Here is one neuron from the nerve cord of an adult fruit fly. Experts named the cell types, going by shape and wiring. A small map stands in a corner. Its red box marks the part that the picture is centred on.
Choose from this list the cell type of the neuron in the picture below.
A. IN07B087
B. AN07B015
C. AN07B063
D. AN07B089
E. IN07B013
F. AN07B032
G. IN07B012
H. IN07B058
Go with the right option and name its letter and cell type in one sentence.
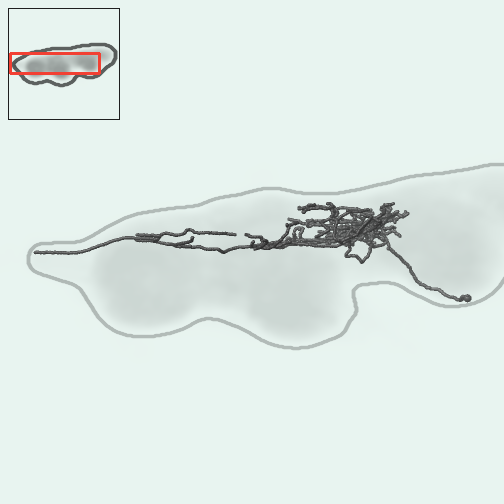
Option F holds the cell type of the neuron, AN07B032.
